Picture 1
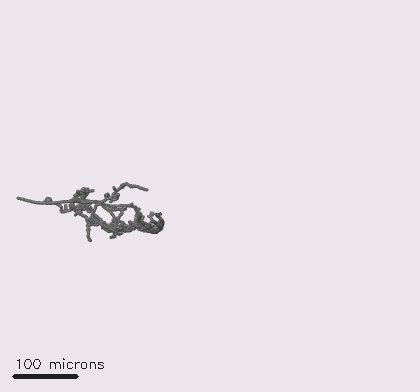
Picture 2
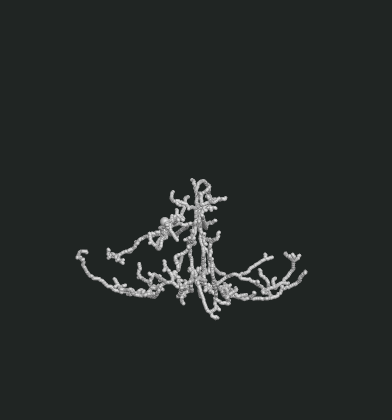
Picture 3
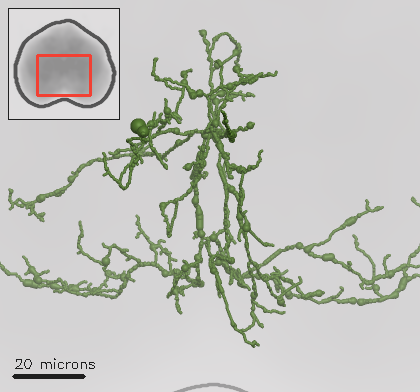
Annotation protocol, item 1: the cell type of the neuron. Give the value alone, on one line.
AN08B066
